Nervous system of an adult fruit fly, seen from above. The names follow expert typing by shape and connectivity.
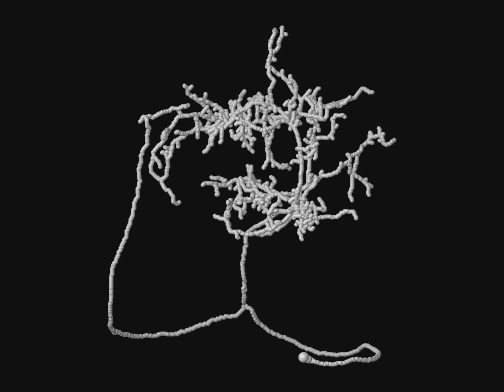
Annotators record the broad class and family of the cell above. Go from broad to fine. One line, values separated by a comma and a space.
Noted: nerve-cord intrinsic neuron, hemilineage 19B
